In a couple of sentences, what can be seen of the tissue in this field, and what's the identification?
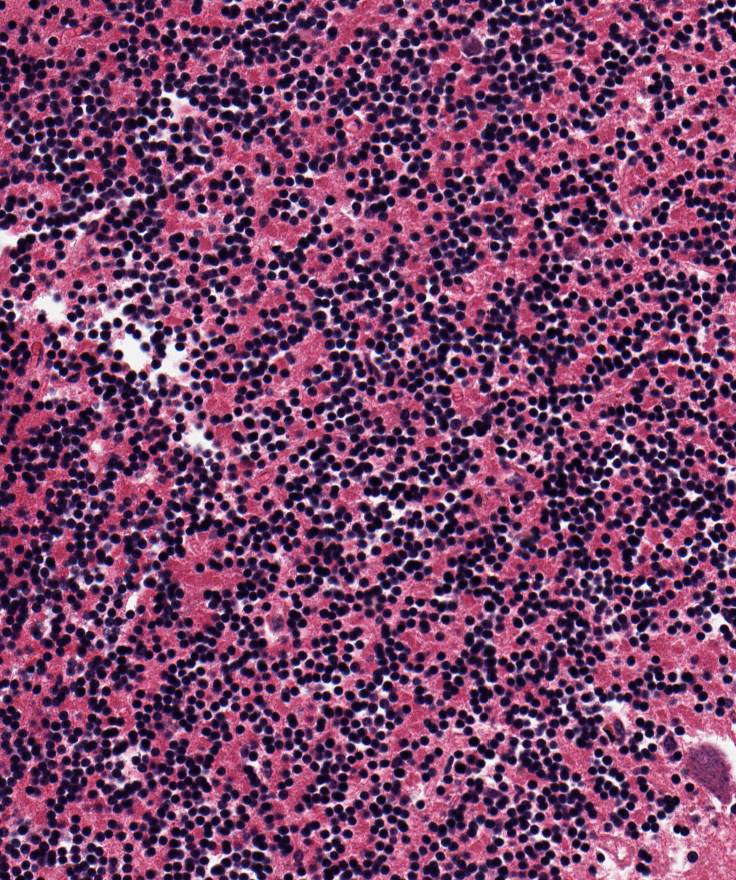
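Nearly every nucleus is small, round, uniform and darkly stained, with a scant, barely visible rim of cytoplasm. A few larger cells with paler nuclei stand out, and in the bottom right corner sits one large cell body with abundant purple cytoplasm. So: cerebellum.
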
